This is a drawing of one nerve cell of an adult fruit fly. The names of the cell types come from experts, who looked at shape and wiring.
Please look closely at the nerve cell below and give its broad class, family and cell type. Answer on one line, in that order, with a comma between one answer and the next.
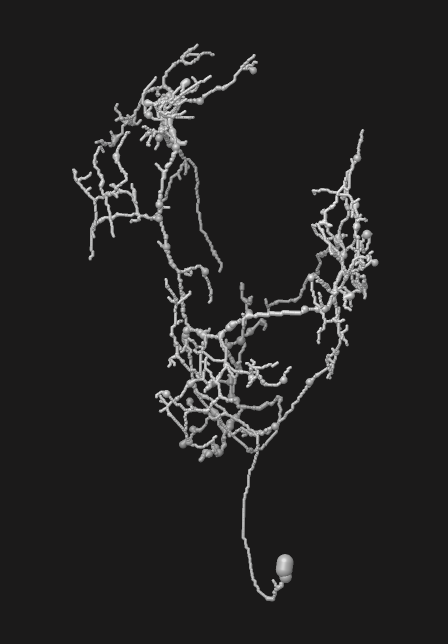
nerve-cord intrinsic neuron, hemilineage 16B, IN16B073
